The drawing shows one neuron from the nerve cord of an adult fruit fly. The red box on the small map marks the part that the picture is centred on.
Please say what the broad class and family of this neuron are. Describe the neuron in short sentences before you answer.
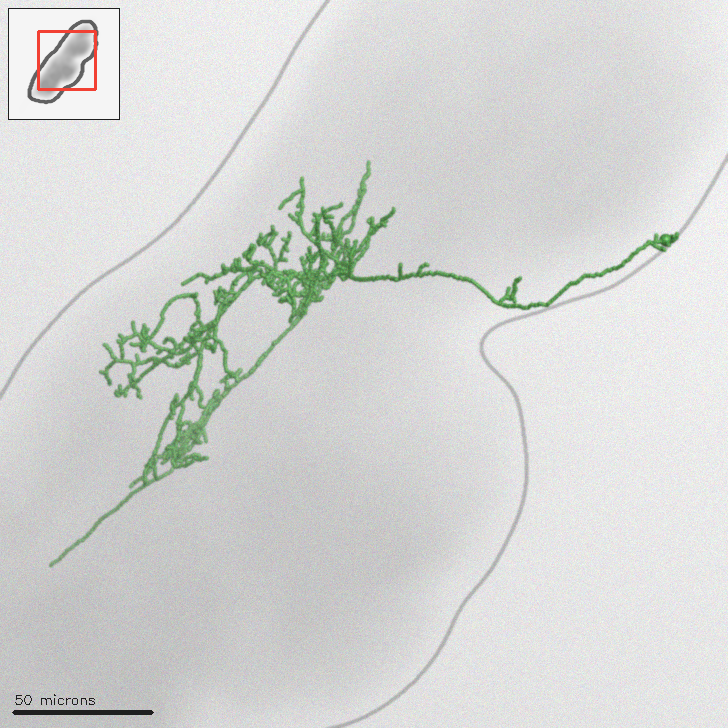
By the scale bar it is about 250 microns wide in this view. Dozens of branch ends can be seen. Its broad class is nerve-cord intrinsic neuron. Its family is hemilineage 07B.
